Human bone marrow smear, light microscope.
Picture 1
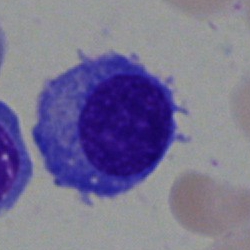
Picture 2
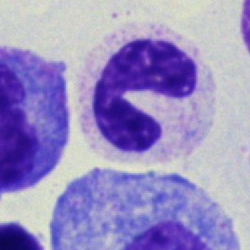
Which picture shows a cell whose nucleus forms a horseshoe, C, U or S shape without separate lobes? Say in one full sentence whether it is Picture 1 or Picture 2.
Picture 2 contains the cell with a nucleus curved into a band and no separate lobes.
